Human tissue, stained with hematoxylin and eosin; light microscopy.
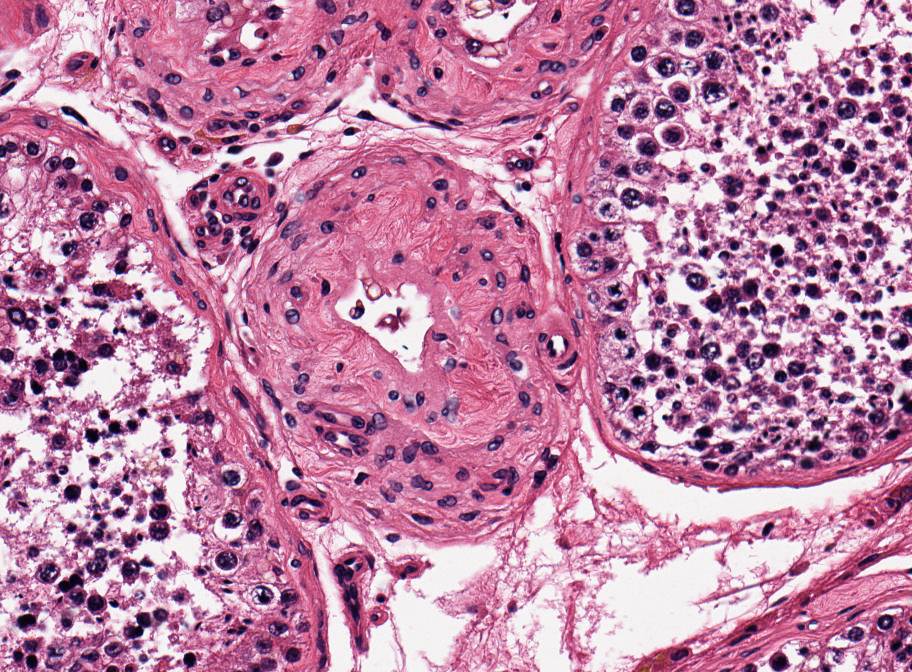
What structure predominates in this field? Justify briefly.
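Structure: seminiferous tubule, one large tubule filled with cells on each side of a round, thick-walled central vessel.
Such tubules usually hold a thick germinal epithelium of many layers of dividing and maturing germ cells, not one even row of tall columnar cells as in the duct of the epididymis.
Next, many small, dark, condensed nuclei lie loose in the tubule centres.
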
